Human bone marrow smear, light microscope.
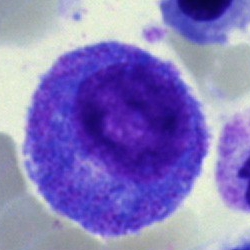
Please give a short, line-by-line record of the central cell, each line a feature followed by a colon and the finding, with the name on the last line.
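Nucleus position: off-centre, toward the upper part of the cell
Cytoplasm amount: abundant, a wide band around the nucleus
Granules: fine, purple, scattered throughout the cytoplasm
Pale area: in the cytoplasm below the nucleus
Name: promyelocyte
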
